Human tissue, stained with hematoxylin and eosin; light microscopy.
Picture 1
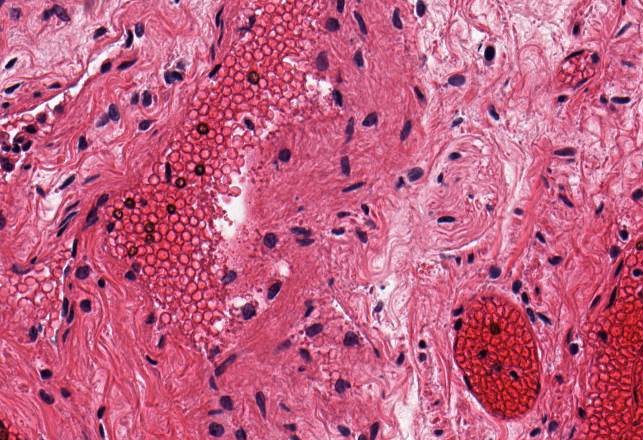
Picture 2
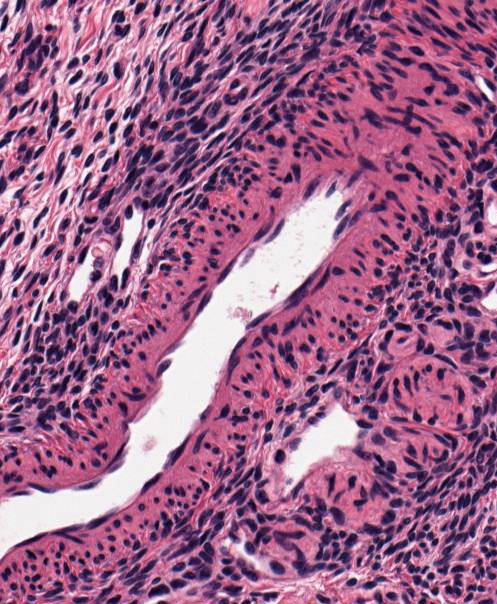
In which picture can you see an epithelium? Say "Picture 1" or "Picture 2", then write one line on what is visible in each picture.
Picture 2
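Picture 1: No epithelium is present anywhere in the field.
Picture 2: The stroma around the epithelium is cellular, with many spindle cells that have dark elongated nuclei.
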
